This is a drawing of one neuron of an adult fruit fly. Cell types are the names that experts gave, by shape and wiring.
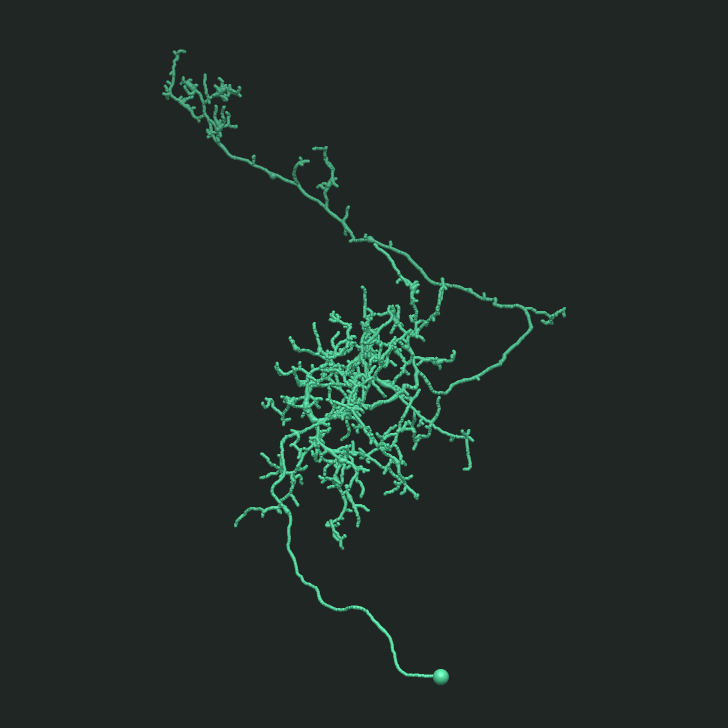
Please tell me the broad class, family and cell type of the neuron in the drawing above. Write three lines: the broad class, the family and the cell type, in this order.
optic-lobe intrinsic neuron
TmY
TmY10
